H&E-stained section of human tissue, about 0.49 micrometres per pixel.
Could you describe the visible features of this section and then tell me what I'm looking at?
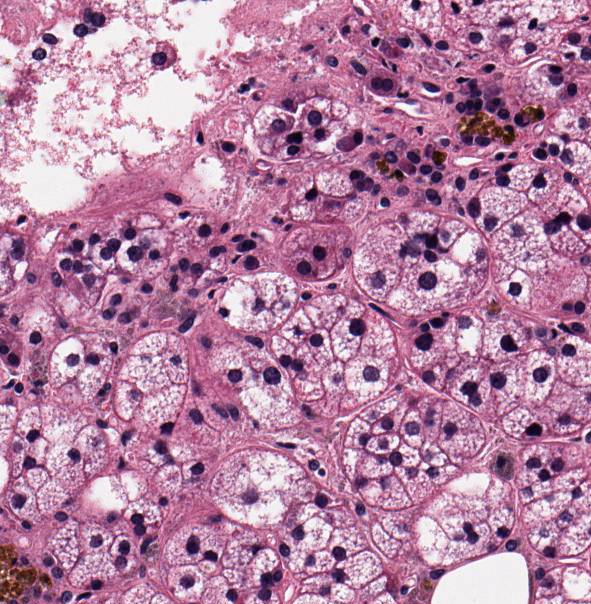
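To begin with arrangement, most of the field holds cells in rounded nests outlined by thin pink septa. Next, the cytoplasm of these cells is pale, finely bubbly and largely clear, and their nuclei are round and darkly stained. Finally, small, very dark round nuclei gather between the nests in the upper part. This is adrenal gland.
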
